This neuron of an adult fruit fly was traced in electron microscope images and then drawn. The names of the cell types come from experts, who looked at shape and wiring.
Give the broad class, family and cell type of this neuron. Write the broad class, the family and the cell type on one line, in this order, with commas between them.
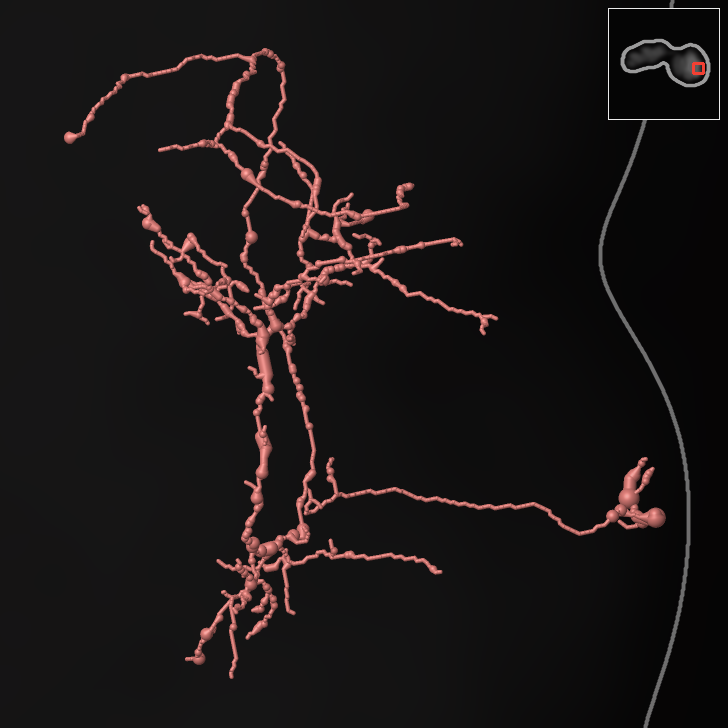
central-brain intrinsic neuron, hemilineage CREa2_ventral, CRE016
